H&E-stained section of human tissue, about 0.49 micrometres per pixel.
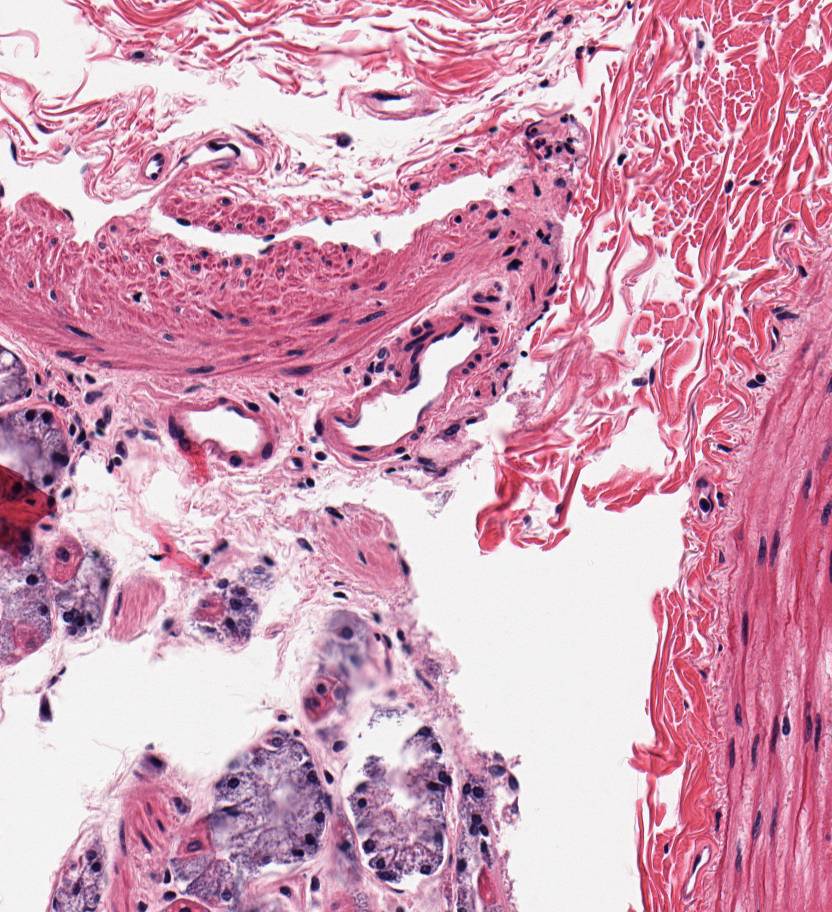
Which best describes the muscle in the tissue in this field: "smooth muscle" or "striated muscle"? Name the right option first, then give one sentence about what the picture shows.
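Smooth muscle. Along the right edge, a band of smooth muscle runs vertically, with elongated cigar-shaped nuclei aligned along its length.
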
